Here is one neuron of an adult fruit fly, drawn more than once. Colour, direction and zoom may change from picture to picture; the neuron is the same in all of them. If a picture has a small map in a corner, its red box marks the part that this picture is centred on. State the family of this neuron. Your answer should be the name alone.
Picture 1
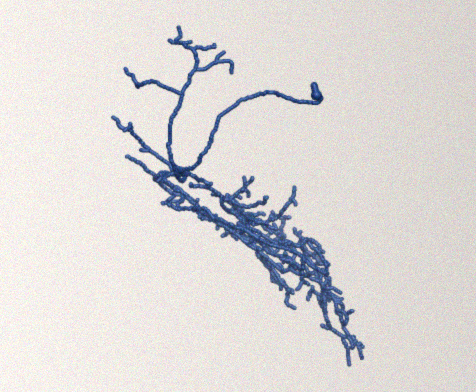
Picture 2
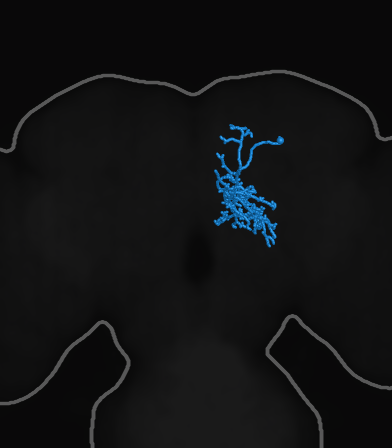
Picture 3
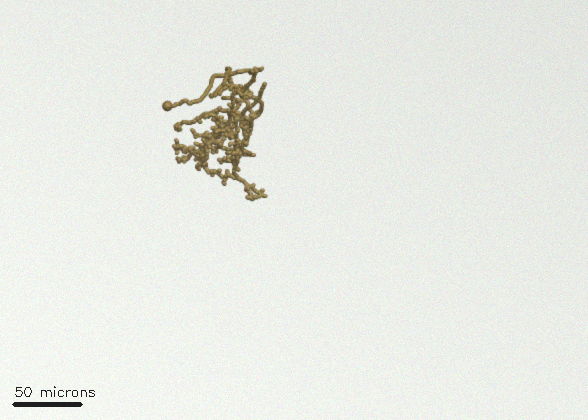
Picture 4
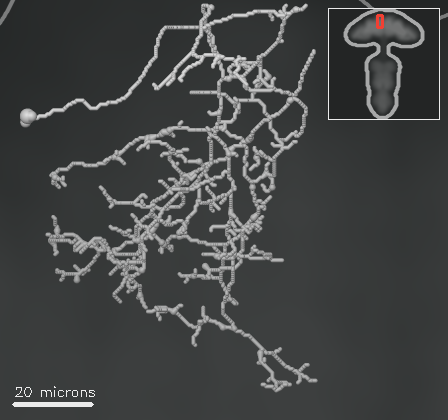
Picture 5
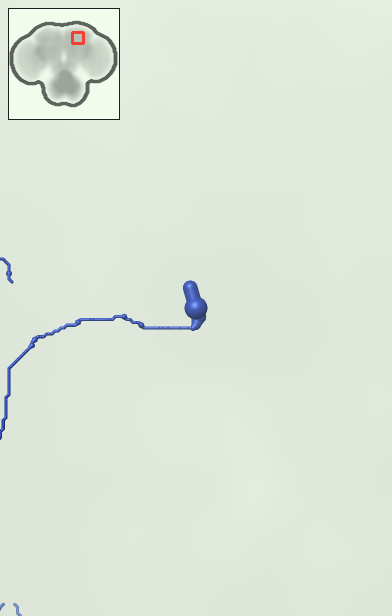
hemilineage AOTUv1_medial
